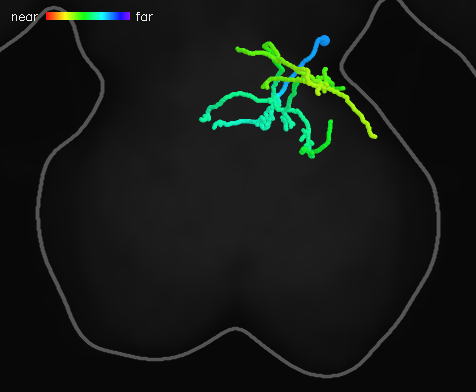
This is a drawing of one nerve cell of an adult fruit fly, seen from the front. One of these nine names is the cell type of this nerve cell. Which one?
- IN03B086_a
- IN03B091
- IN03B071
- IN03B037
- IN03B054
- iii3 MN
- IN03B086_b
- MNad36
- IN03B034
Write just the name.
IN03B091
